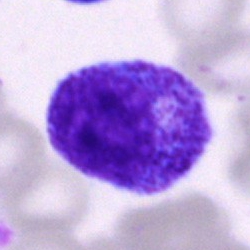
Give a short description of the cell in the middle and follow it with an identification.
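In outline the cell is oval, and its edge is smooth, with no surface projections. Toward the upper right lies a paler, more lightly stained patch. No vacuoles are visible. Answer: this is a promyelocyte.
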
